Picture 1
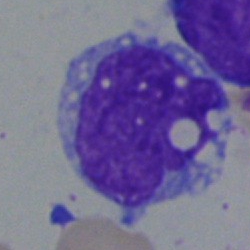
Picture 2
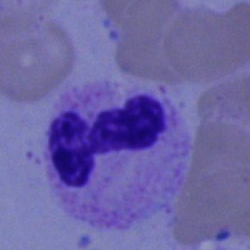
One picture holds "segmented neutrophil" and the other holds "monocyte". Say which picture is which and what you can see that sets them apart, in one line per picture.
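The cell in picture 1 is a monocyte. The nucleus is large and fills most of the cell.
The cell in picture 2 is a segmented neutrophil. The cytoplasm is abundant and pale pinkish-lilac.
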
